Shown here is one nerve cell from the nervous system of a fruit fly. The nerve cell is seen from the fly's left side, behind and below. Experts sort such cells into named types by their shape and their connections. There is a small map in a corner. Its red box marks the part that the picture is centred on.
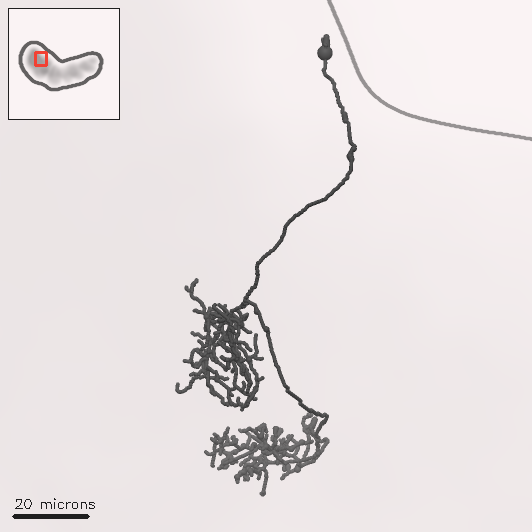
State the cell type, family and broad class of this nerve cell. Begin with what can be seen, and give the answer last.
Its cell body lies at the top of the picture. By the scale bar it is about 130 microns tall in this view. The picture shows dozens of branch ends. The cell type is hDeltaJ. Its family is called class CX. Its broad class is central-brain intrinsic neuron.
